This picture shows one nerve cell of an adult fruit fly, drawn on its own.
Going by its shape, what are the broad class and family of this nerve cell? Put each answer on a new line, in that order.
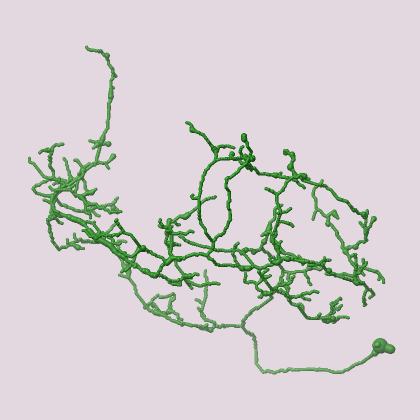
nerve-cord intrinsic neuron
hemilineage 11B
